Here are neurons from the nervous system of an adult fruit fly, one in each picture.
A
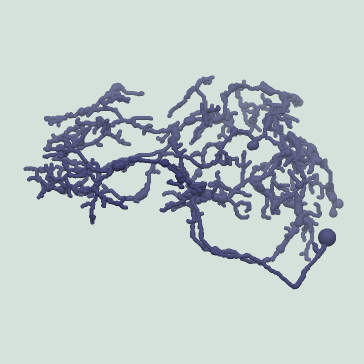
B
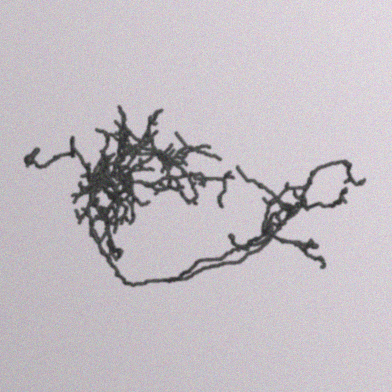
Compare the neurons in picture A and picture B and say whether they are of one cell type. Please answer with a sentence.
They are of different cell types.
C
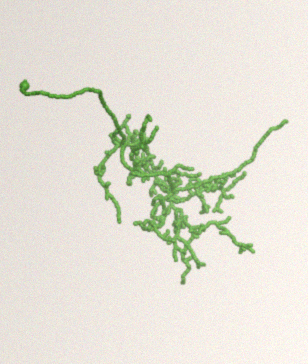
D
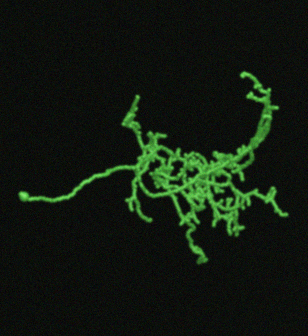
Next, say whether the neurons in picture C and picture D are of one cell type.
They are of the same cell type.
